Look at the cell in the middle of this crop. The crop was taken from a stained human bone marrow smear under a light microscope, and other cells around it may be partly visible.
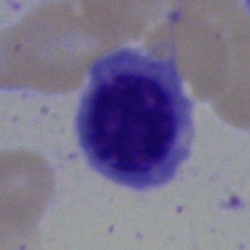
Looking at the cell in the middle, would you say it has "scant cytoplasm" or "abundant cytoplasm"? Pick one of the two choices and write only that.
Scant cytoplasm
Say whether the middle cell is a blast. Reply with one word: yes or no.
no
